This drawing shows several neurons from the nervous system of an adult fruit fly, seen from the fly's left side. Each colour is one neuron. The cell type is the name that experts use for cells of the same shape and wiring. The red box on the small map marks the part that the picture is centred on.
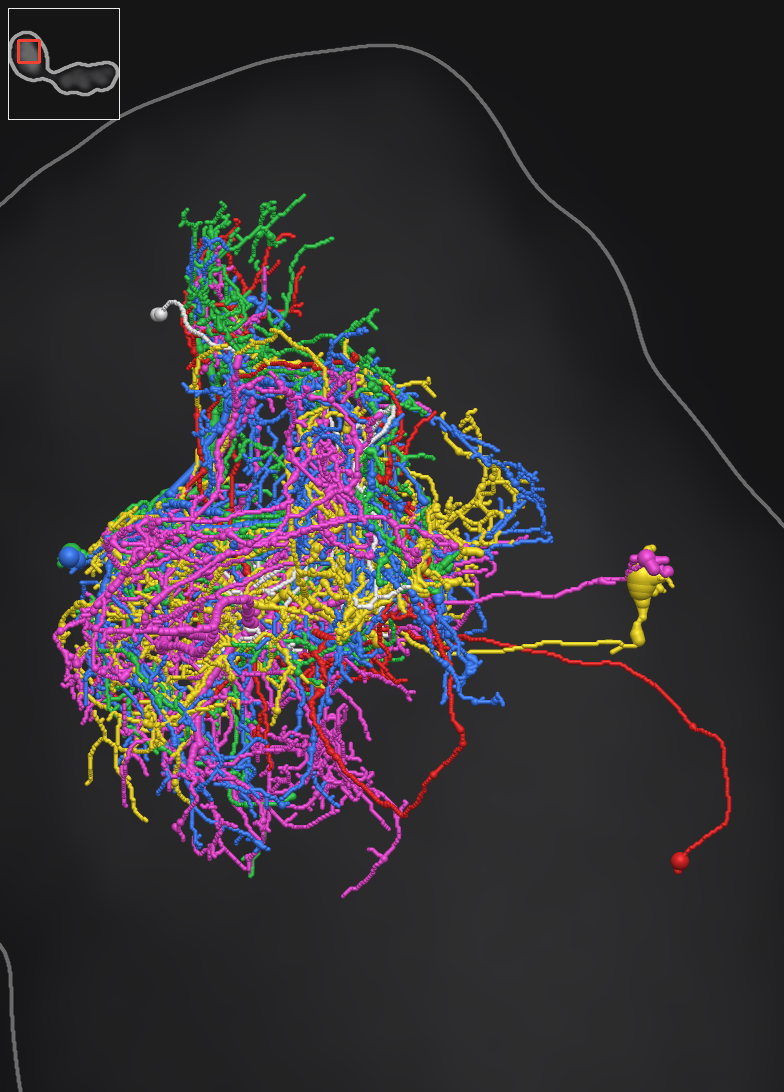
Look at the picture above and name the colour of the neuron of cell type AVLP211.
green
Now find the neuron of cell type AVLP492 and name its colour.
red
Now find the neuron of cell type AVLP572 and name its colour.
magenta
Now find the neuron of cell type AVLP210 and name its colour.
blue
